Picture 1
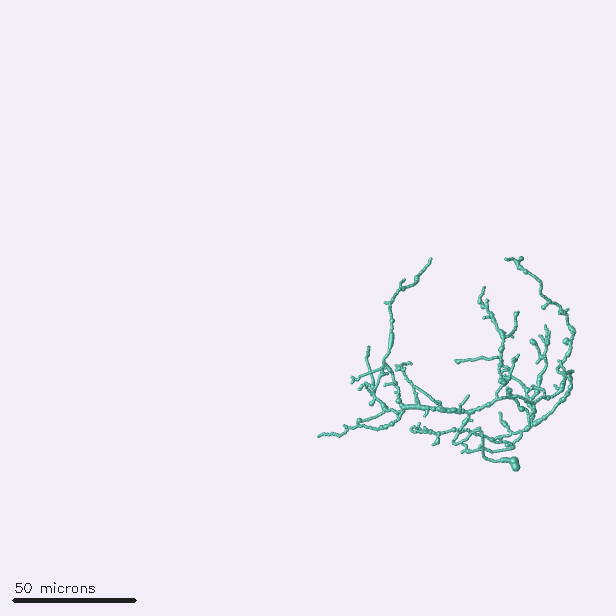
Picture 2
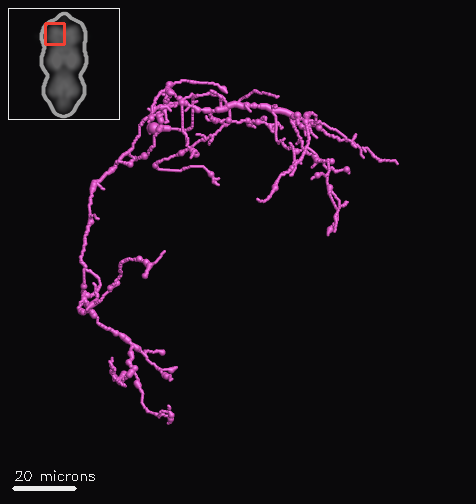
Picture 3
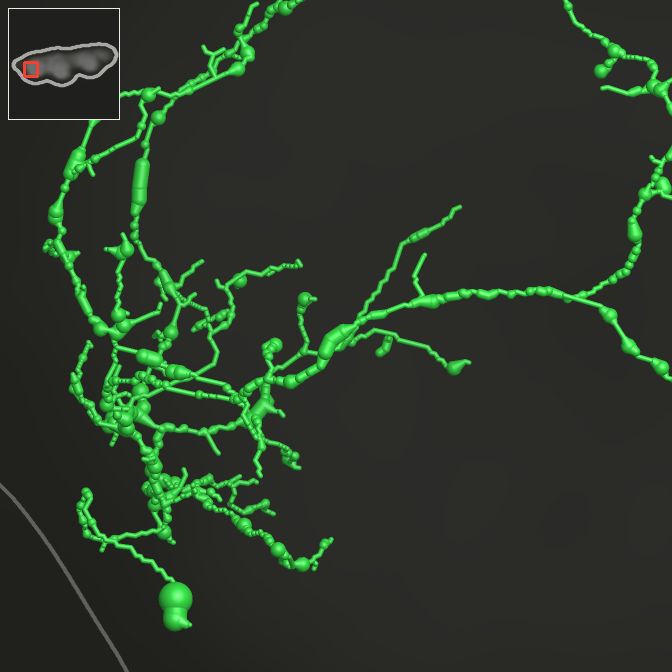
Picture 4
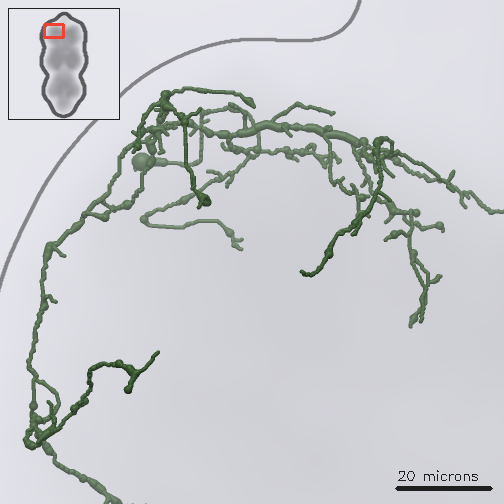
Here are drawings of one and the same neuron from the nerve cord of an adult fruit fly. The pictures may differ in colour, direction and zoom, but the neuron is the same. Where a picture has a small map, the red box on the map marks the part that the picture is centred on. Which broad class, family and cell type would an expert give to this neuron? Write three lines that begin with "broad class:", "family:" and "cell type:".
broad class: nerve-cord intrinsic neuron
family: hemilineage 13A
cell type: IN13A059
